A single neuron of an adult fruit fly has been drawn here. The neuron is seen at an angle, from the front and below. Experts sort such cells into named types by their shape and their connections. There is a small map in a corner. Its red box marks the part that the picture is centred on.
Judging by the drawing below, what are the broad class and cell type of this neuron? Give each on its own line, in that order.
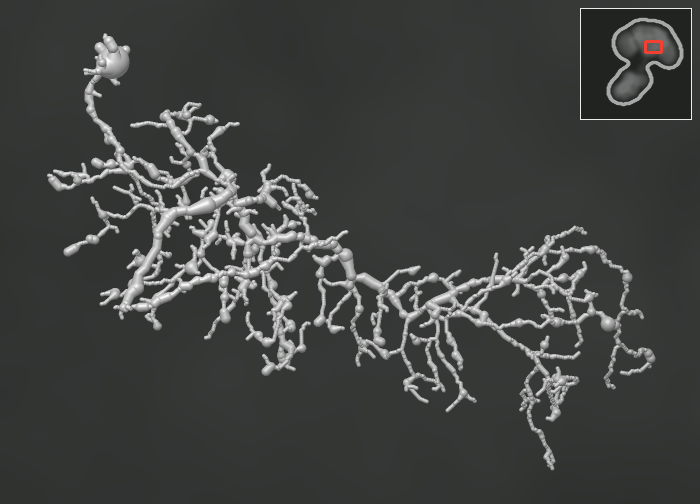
motor neuron of the brain
MN11V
